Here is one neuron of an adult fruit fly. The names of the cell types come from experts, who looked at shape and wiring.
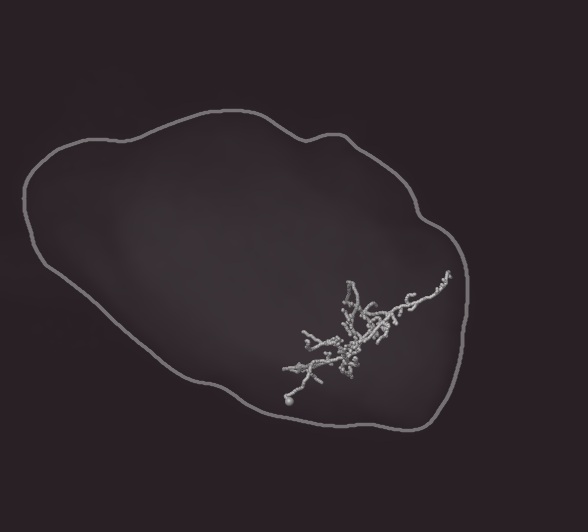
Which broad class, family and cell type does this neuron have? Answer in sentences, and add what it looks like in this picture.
It is a central-brain intrinsic neuron. The family is hemilineage DM6_dorso_lateral. The cell type is SMP380. The cell body is at the bottom of the picture. As drawn here it is wider than it is tall.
